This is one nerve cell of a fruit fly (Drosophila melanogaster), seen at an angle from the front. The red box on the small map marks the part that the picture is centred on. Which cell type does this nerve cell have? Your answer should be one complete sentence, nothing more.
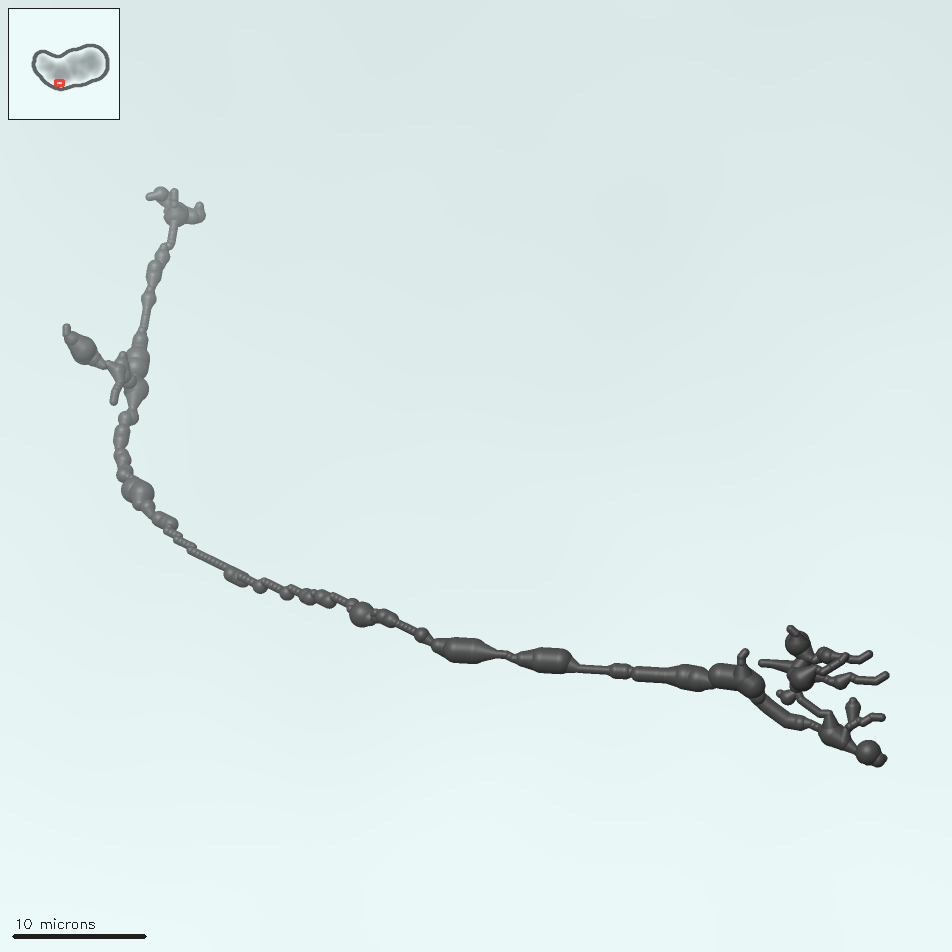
Classified by cell type, this nerve cell is L4.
